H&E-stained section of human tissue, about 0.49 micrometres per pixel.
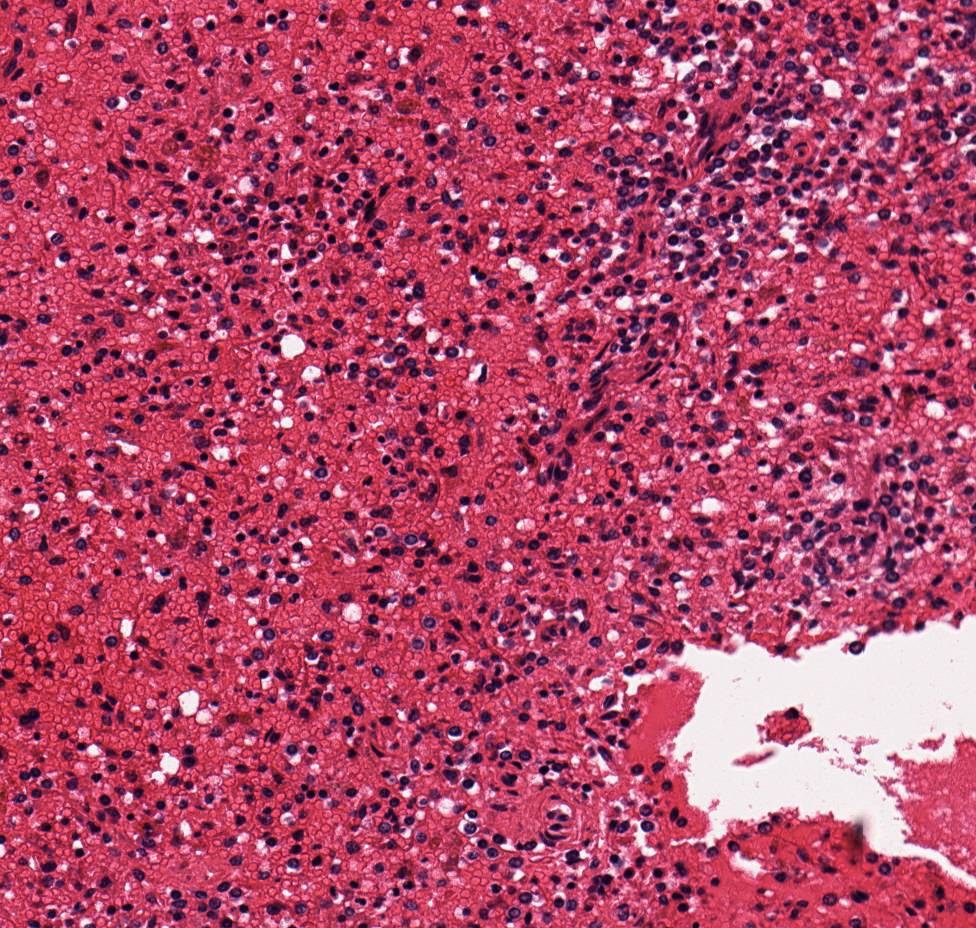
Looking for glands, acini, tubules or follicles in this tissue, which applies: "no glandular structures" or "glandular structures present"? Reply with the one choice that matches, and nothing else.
No glandular structures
